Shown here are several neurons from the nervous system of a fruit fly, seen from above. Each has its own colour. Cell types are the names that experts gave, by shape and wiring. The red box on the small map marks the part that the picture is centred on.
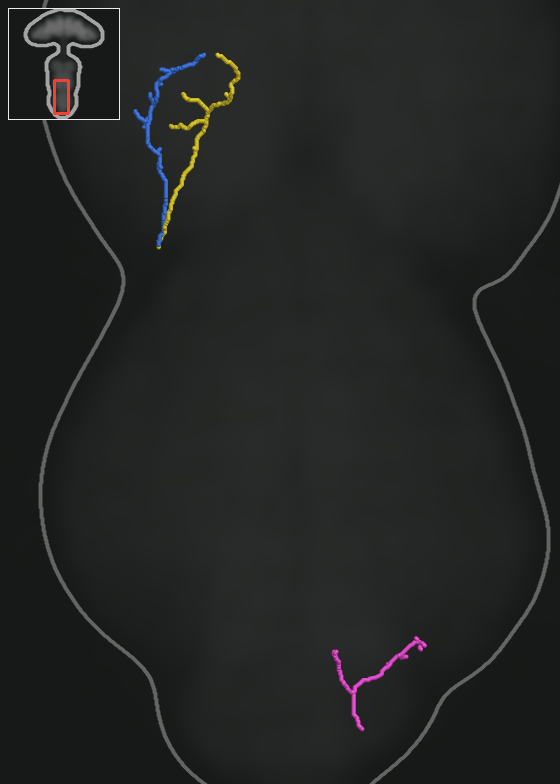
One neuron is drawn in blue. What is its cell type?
SNta44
